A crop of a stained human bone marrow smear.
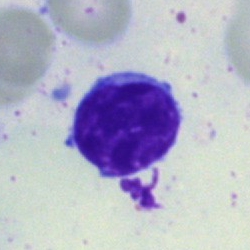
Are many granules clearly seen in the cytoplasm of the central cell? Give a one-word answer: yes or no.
No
